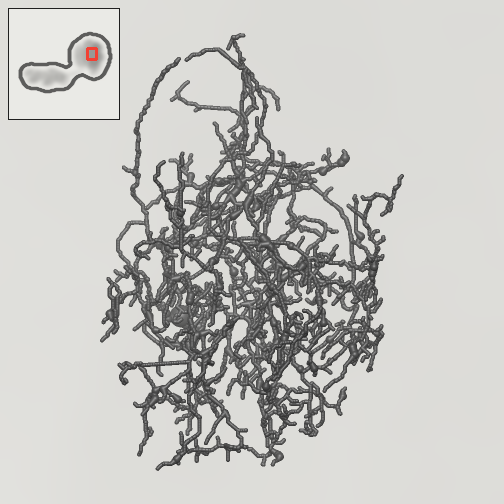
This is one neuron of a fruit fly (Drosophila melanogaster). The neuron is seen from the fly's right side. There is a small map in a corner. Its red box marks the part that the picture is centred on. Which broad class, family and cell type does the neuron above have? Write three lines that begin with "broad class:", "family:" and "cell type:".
broad class: central-brain intrinsic neuron
family: hemilineage VLPl&p2_lateral
cell type: AVLP105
